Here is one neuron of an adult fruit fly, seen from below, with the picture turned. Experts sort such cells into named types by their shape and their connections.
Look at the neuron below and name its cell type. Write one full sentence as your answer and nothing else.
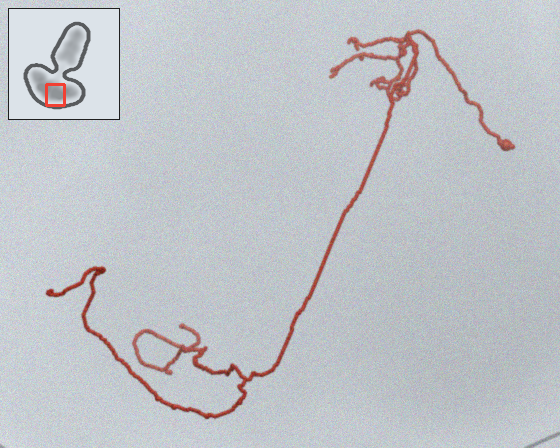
This neuron is classified under the cell type KCab-s.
